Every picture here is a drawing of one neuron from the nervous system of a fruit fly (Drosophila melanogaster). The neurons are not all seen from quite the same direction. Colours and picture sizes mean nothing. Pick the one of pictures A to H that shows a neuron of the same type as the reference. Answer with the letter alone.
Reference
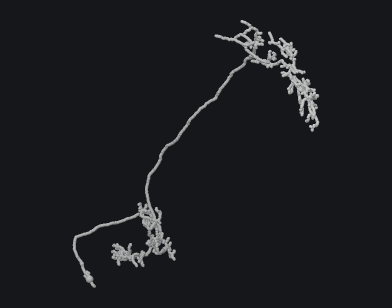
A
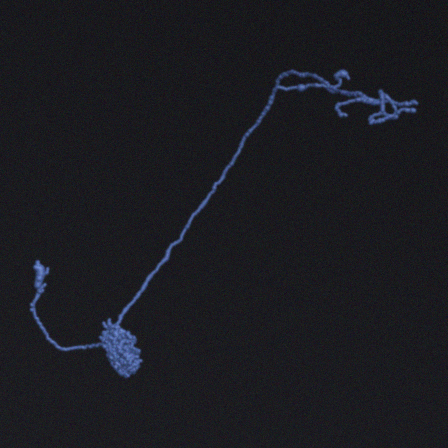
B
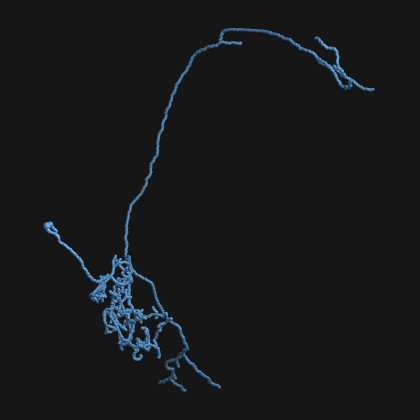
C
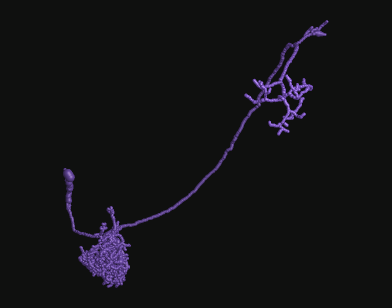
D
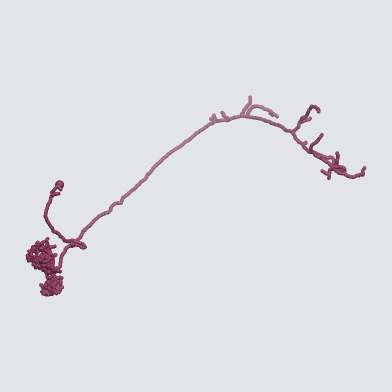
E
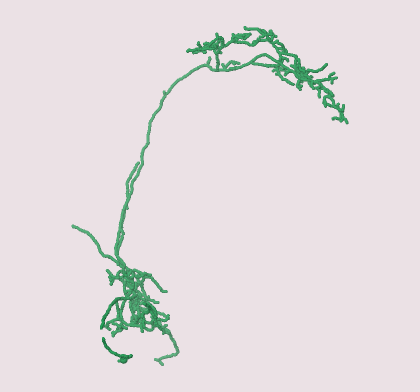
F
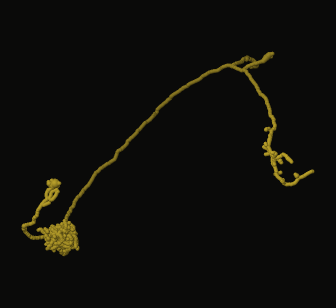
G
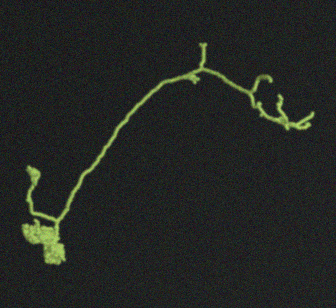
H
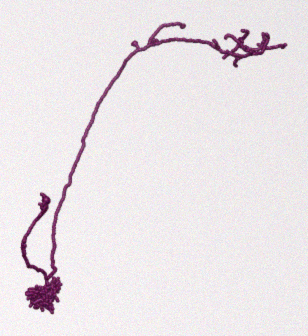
E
